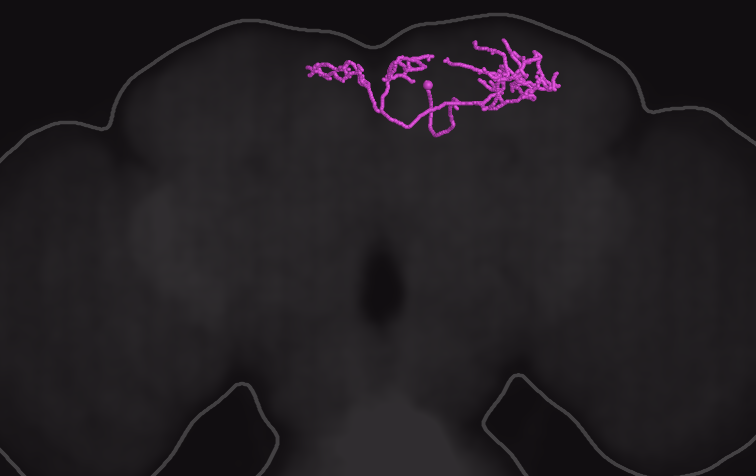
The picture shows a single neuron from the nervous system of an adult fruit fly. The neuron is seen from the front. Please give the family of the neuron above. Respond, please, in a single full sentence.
The neuron is filed under family hemilineage DM3_dorso_medial.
